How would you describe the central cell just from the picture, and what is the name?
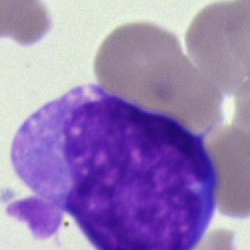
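The nucleus sits off-centre, toward the right. Its chromatin is dark purple, finely stippled, with many small pale spots. Cytoplasm forms a pale lilac crescent on the left, much lighter than the nucleus. A separate pale purple fragment lies just beyond the lower left edge. A blast, then.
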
